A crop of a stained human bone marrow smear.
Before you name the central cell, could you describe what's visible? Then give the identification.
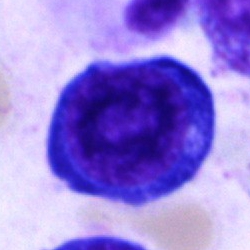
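Around the nucleus, the cytoplasm forms a narrow rim of deep blue. A small paler patch lies in this cytoplasm on the right side of the cell, next to the nucleus. No granules are visible anywhere in the cytoplasm. Parts of other cells appear near the top right and bottom edges, but none touches the central cell. This is a proerythroblast.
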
